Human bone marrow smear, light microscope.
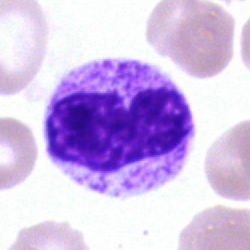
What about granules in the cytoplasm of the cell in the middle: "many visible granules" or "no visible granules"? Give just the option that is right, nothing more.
Many visible granules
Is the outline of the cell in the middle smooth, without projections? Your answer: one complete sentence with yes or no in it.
Yes, no projections, blebs or ragged parts break the cell's outline.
